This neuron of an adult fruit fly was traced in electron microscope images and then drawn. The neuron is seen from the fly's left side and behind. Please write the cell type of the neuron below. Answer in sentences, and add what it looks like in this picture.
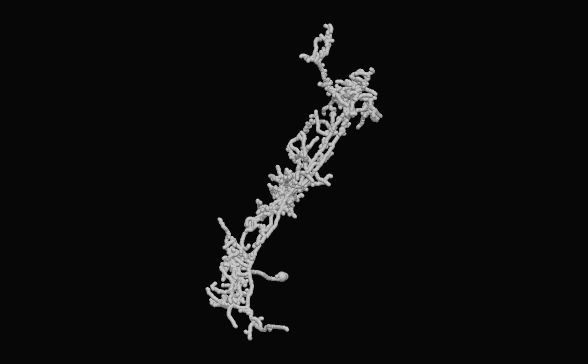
It is of cell type GNG670. It is a central-brain intrinsic neuron. Its cell body lies at the bottom of the picture. The picture shows dozens of branch ends.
